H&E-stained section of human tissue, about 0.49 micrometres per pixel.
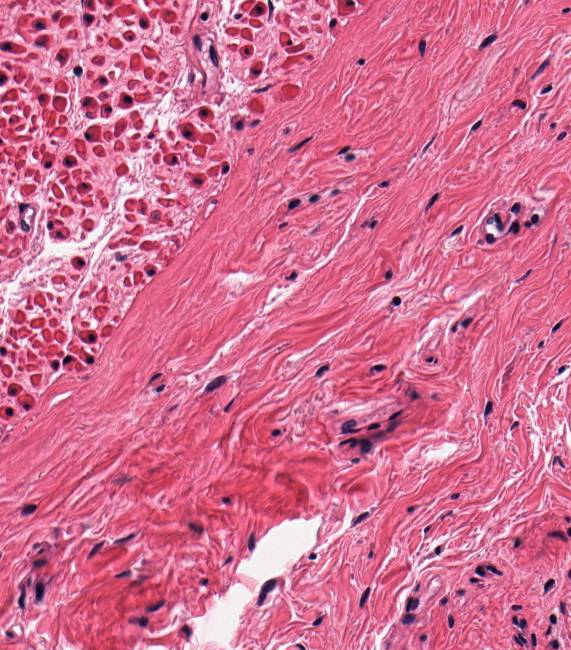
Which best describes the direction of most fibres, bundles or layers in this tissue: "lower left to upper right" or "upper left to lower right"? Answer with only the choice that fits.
Lower left to upper right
